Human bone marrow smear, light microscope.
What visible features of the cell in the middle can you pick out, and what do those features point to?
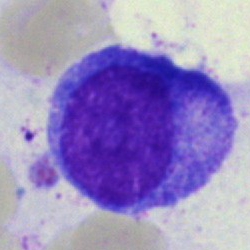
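Outline first: roughly round. Cytoplasm next: it stains deep blue, with its widest rim on the right, where it looks paler and mottled. Vacuoles: no clear ones visible in the cytoplasm. Last, the name: promyelocyte.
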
